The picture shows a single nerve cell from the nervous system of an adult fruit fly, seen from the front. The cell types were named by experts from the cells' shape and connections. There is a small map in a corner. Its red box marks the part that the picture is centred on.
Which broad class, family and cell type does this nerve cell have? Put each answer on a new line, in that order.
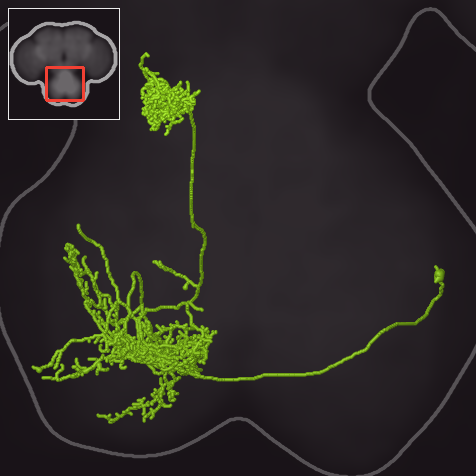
ascending neuron
hemilineage 09B
AN09B020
